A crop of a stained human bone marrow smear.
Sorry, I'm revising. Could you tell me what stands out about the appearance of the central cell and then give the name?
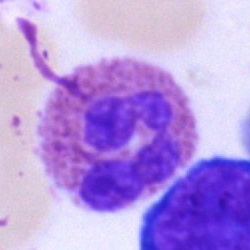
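The cell has a roughly round outline. Its nuclear chromatin is dense and stains dark purple. The cytoplasm is plentiful and pinkish-lilac. A long, thin purple strand extends from the upper left edge of the cell. This is an eosinophil.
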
